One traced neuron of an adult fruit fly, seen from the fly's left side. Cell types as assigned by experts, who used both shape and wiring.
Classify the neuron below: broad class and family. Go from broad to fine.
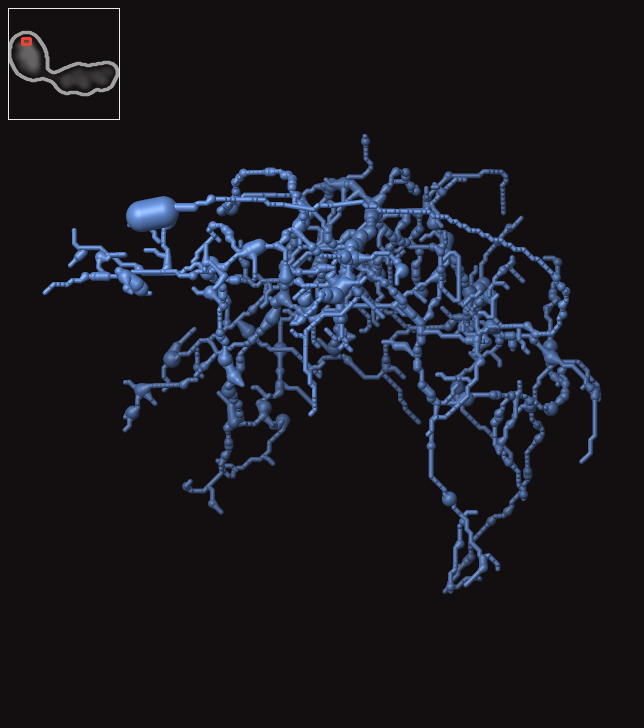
central-brain intrinsic neuron; hemilineage SLPpm3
